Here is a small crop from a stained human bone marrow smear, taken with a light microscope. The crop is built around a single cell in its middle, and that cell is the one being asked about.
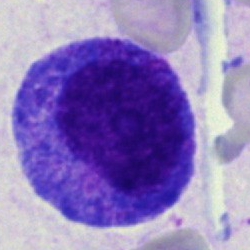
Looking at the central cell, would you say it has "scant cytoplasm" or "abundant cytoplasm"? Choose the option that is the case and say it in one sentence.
The cytoplasm of this cell is abundant.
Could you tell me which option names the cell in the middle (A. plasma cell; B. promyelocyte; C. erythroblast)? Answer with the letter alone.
B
